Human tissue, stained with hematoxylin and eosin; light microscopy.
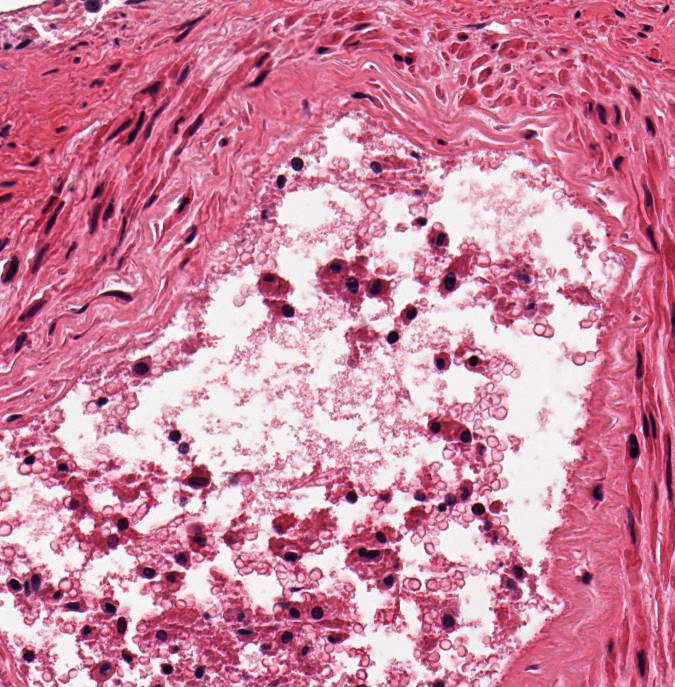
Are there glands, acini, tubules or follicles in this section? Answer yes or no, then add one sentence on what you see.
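No. No glands are present in the field.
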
